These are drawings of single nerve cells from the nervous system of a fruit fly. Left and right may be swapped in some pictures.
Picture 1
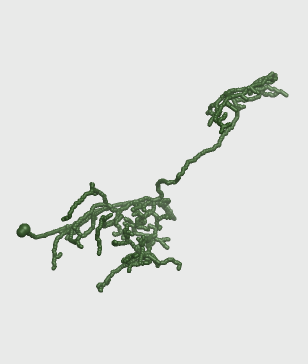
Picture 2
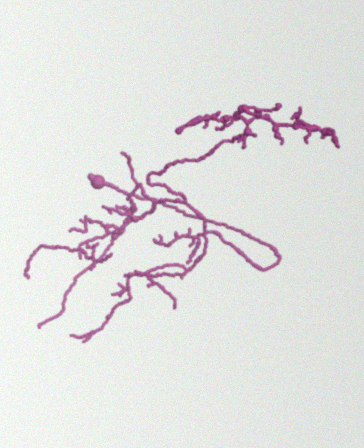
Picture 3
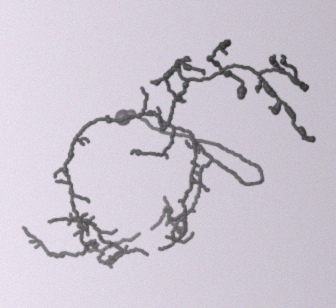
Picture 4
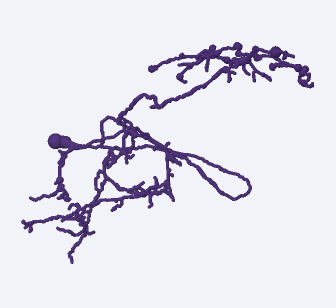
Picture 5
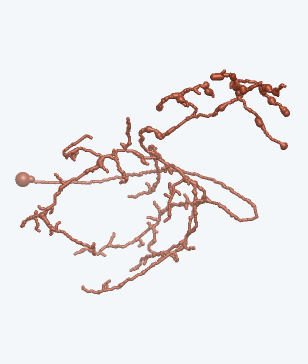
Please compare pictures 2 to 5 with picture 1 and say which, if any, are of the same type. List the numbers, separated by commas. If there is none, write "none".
2, 4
